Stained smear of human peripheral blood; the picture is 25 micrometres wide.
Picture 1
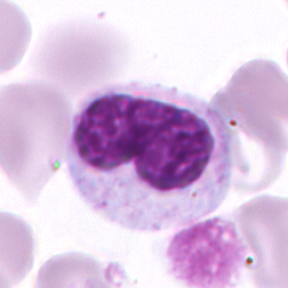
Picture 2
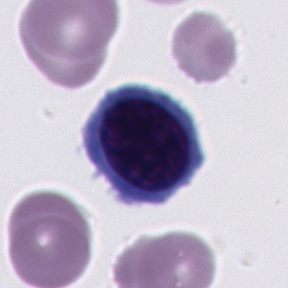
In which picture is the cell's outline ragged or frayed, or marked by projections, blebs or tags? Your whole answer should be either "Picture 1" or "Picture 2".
Picture 2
